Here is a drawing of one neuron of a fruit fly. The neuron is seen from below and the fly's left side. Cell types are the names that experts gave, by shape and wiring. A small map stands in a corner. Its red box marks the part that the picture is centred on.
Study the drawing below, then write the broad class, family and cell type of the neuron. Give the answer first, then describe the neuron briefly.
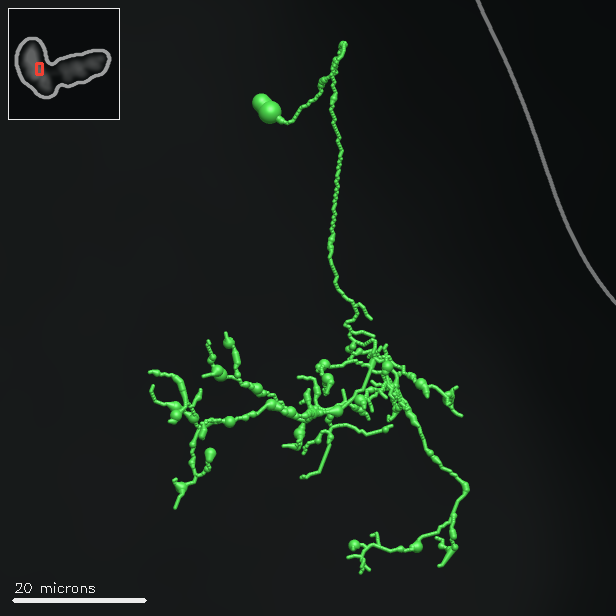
This is a central-brain intrinsic neuron. Its family is hemilineage LHd2. It is of cell type LHPD3a4_c. It is in the brain and does not reach the nerve cord. Its cell body lies at the top of the picture. From top to bottom in the picture it spans about 80 microns.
